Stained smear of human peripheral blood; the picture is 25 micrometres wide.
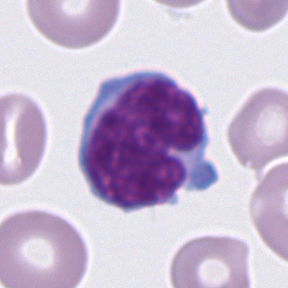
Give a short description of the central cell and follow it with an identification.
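Irregular rather than smoothly round, the cell outline lacks an even curve. On its right side the nucleus carries a deep notch. Its chromatin is coarsely clumped, and fine reddish-pink specks lie scattered over the nucleus. It is a myeloblast.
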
